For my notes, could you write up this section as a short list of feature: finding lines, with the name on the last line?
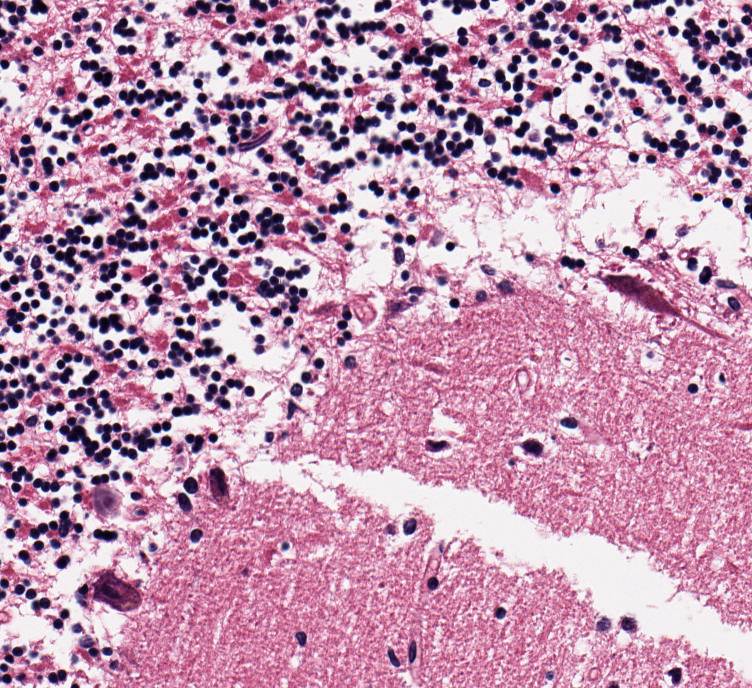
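Upper left: a dense layer of small dark nuclei
Those cells: granule cells, nuclei small, round, uniformly dark, scant cytoplasm
Lower right: a pale pink layer with few cells
Its substance: finely fibrillar pink neuropil, just scattered small nuclei
Section: cerebellum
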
